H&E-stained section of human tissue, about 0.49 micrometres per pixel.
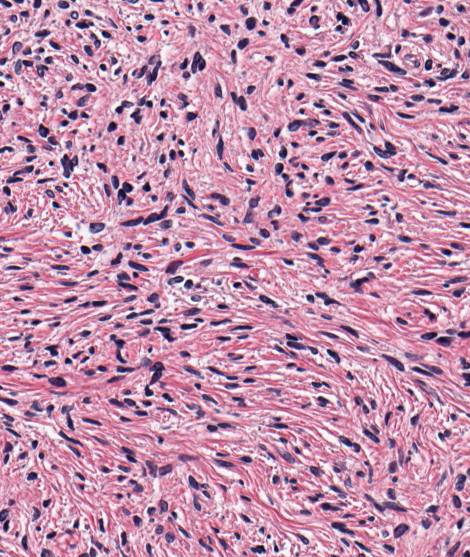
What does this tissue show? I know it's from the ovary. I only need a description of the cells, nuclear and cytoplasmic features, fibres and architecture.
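Spindle cells are arranged in short interlacing fascicles running in varying directions across the whole field. Most nuclei are elongated and spindle-shaped, some with tapered or wavy ends. Cytoplasm is scant and pale pink, and no distinct cell borders are seen. Pink collagen fibres lie between the spindle cells everywhere in the field.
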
